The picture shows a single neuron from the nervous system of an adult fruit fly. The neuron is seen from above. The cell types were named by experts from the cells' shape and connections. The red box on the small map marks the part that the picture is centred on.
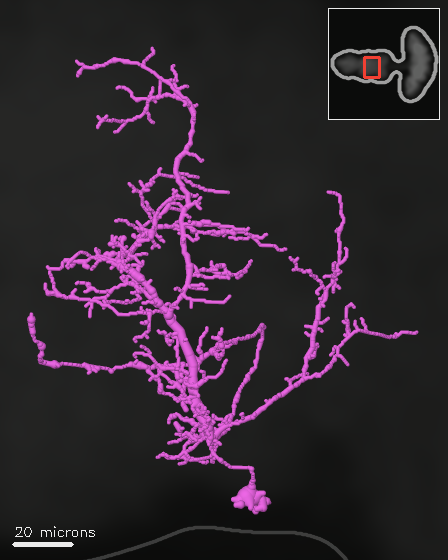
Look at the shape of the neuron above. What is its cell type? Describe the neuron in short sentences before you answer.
It is in the nerve cord and does not reach the brain. By the scale bar it is about 160 microns tall in this view. It is a nerve-cord intrinsic neuron. Its cell type is dMS2.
